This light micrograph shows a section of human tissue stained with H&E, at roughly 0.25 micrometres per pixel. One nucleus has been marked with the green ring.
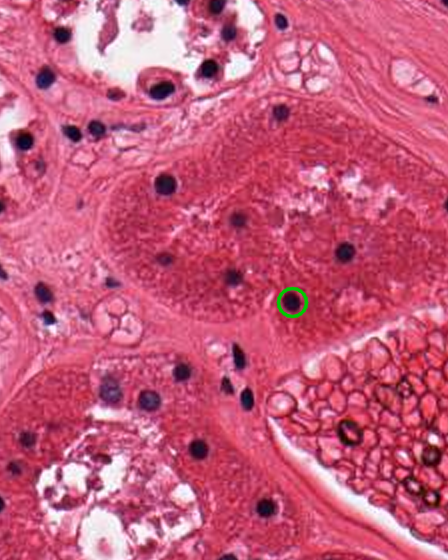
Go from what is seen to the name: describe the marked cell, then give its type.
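The nucleus is round, with a smooth, sharply defined edge. The nucleus is evenly and densely dark throughout, with no internal detail visible. The cytoplasm around the nucleus is plentiful, deep pink and finely granular, with no clear border separating it from neighbouring cells. The cell lies in the wall of a tubule, toward its outer edge, among other well-spaced round dark nuclei set in the same continuous pink cytoplasm. This is a proximal tubule cell.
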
